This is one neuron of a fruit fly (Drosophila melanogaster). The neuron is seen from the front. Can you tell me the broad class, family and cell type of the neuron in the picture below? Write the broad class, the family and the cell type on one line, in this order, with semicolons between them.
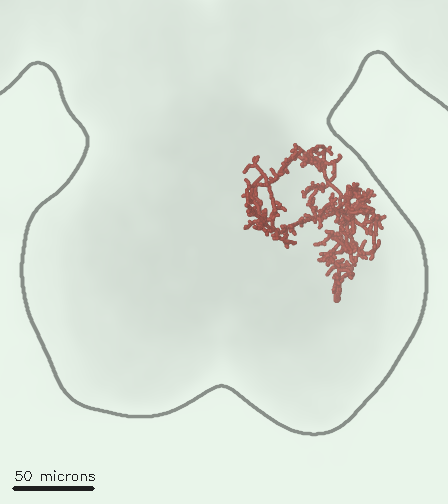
nerve-cord intrinsic neuron; hemilineage 13A; IN13A020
